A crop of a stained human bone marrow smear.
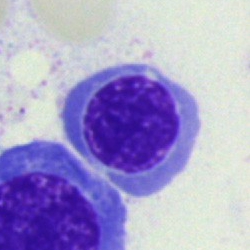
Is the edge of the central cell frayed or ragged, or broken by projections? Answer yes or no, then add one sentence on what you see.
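No. The cell outline is smooth and slightly angular, without surface projections.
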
